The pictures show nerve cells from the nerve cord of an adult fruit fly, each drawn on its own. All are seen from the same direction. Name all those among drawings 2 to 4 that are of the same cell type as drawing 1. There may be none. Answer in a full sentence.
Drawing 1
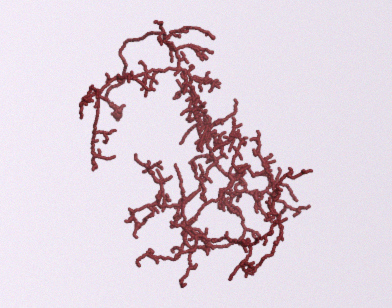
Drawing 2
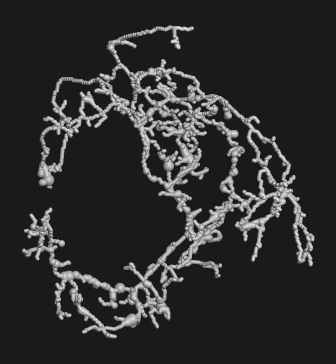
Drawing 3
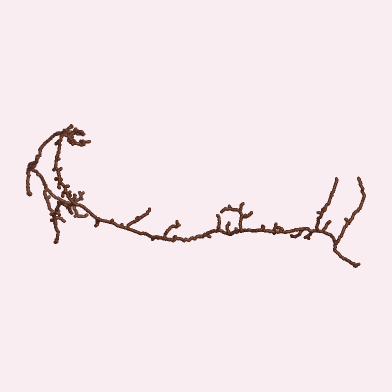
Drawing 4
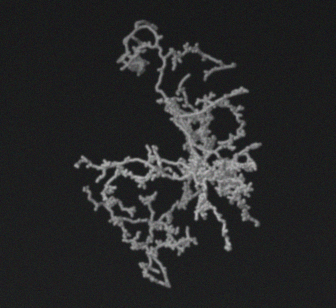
Drawing 2 and drawing 4 are of the same cell type.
